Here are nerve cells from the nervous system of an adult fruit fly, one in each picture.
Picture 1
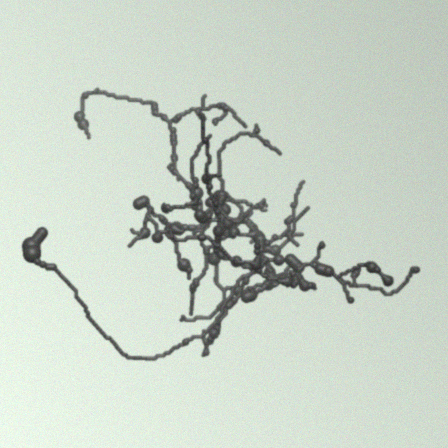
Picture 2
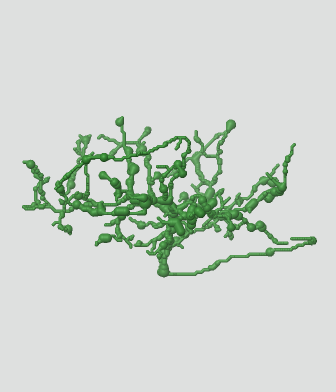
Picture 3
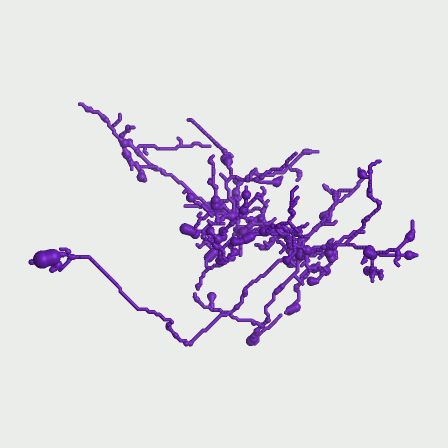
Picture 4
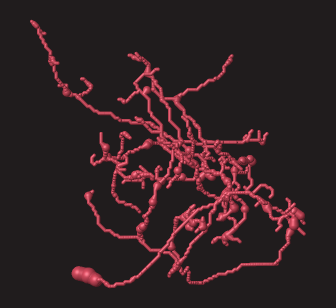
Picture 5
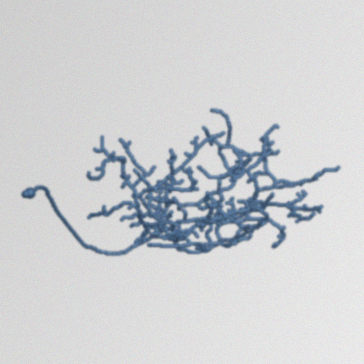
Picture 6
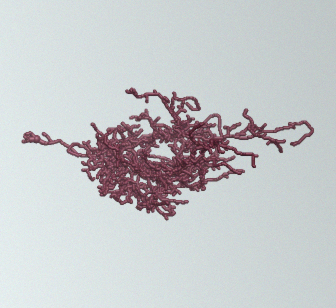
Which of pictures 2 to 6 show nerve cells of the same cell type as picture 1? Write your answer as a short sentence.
Picture 3 and picture 4 are of the same cell type.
